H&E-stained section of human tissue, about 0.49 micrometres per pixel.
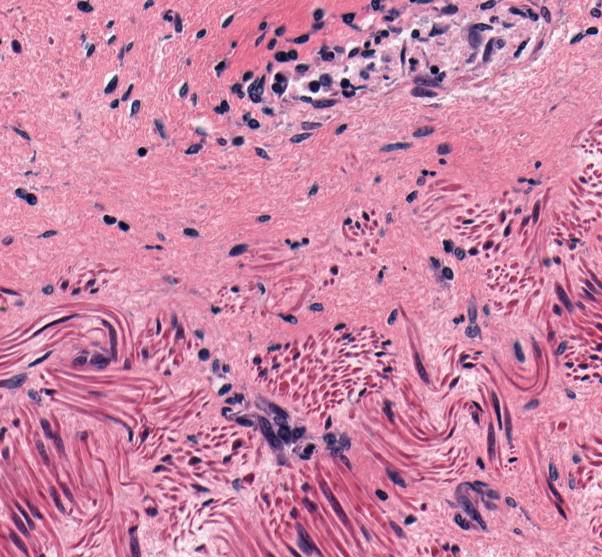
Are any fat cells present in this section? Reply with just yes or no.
No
